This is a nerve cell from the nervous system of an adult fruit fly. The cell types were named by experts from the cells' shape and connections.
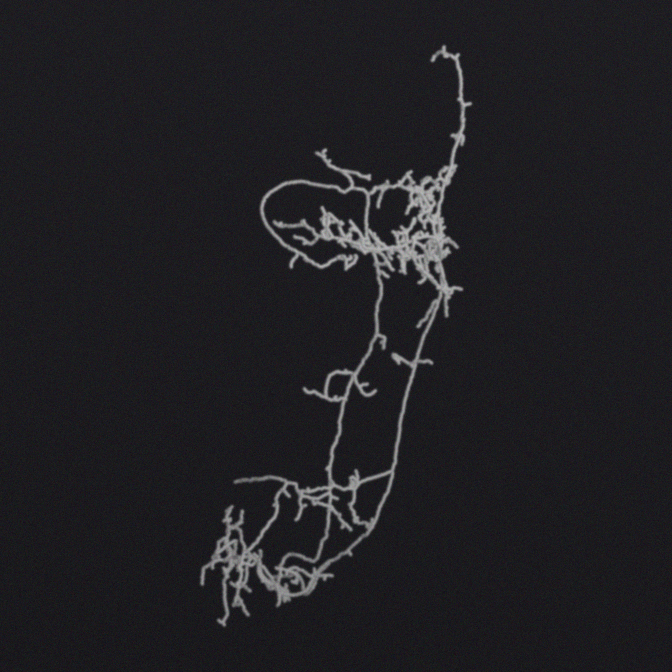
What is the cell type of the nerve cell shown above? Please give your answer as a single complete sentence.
In terms of cell type, the nerve cell is INXXX216.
